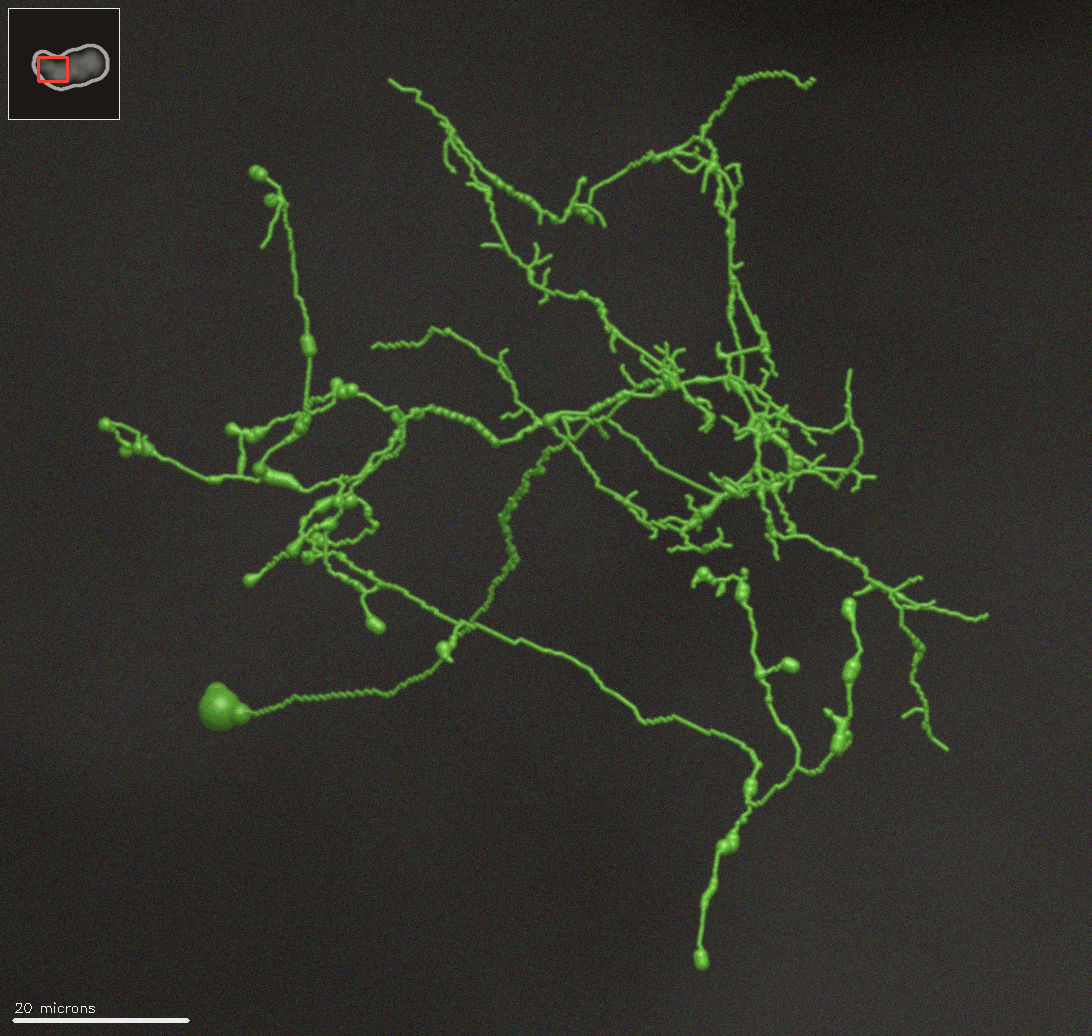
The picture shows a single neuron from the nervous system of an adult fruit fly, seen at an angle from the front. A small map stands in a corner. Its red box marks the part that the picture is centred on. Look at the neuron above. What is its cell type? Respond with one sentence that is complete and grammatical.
The cell type of this neuron is IN07B064.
